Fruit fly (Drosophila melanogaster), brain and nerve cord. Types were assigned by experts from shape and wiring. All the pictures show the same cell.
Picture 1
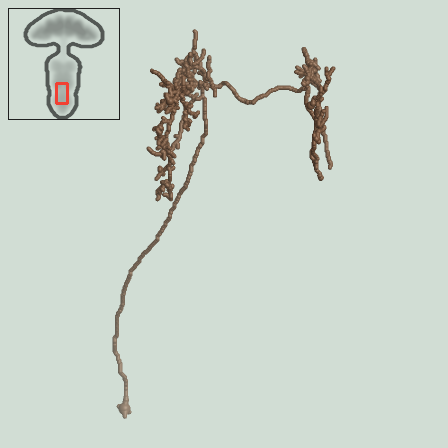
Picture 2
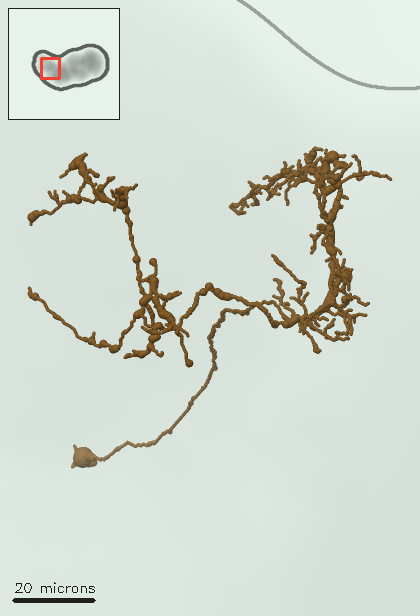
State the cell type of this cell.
IN07B053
